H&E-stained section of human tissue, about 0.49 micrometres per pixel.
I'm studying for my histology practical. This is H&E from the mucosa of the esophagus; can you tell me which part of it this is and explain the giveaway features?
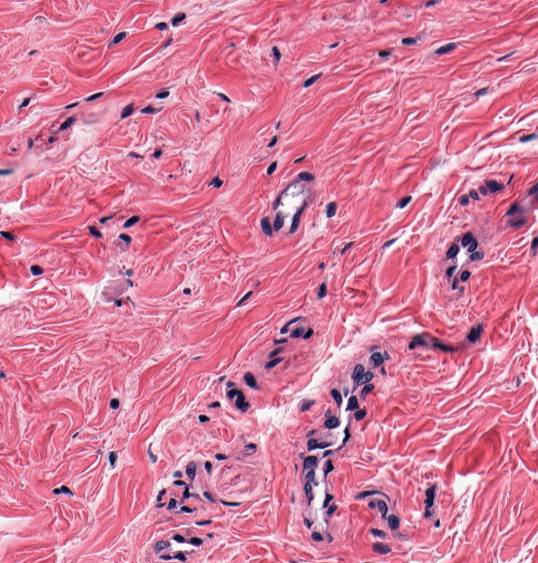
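Loose connective tissue fills this field. Thick, wavy eosinophilic collagen bundles interlace in different directions across most of it, with small dark elongated fibroblast nuclei lying singly and sparsely between them.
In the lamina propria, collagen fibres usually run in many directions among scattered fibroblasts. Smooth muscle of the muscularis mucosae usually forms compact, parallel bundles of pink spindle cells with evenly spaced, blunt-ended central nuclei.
The bundles here interlace rather than lie parallel. No surface epithelium is present.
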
